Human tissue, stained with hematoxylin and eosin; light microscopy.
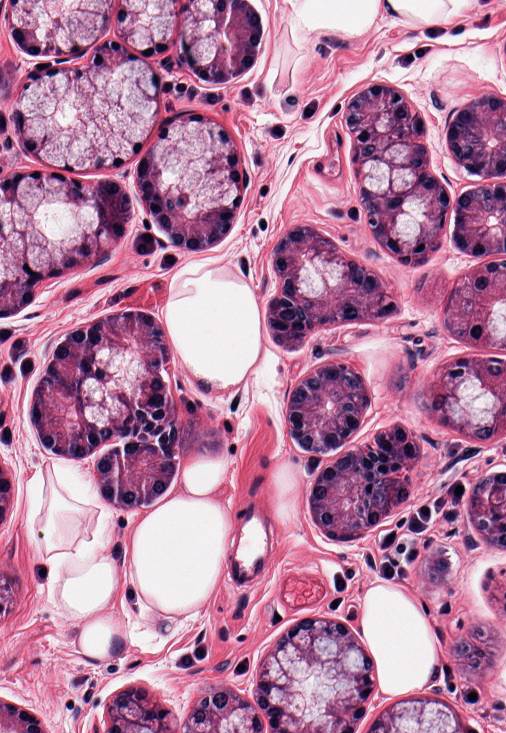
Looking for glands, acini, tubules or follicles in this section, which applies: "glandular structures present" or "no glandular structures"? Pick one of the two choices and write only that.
Glandular structures present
